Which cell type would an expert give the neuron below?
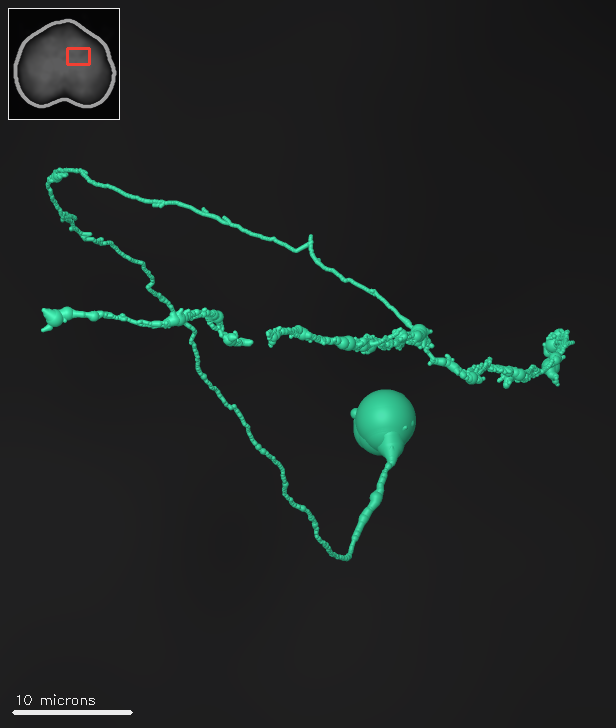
IN21A087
